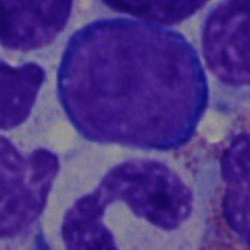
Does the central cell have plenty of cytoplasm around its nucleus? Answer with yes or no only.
No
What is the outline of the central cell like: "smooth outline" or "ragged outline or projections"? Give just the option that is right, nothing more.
Smooth outline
